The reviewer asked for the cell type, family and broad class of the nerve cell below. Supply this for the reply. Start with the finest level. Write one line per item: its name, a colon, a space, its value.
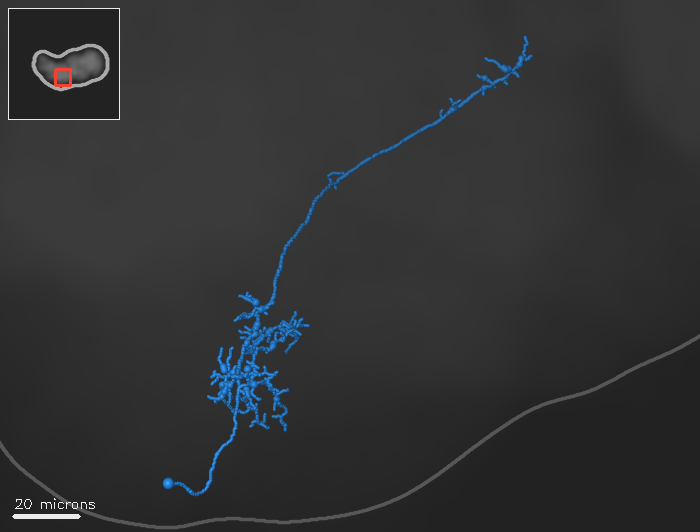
cell type: TmY10
family: TmY
broad class: optic-lobe intrinsic neuron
